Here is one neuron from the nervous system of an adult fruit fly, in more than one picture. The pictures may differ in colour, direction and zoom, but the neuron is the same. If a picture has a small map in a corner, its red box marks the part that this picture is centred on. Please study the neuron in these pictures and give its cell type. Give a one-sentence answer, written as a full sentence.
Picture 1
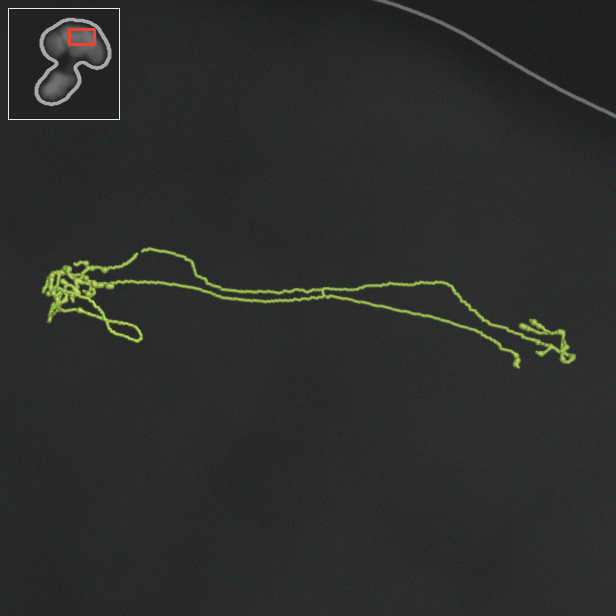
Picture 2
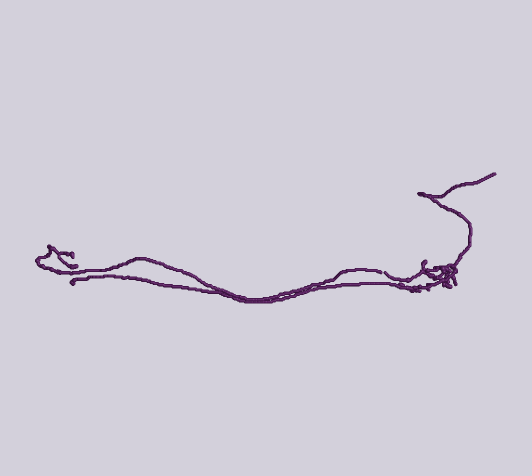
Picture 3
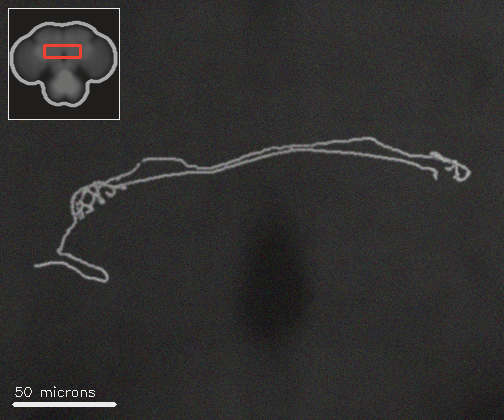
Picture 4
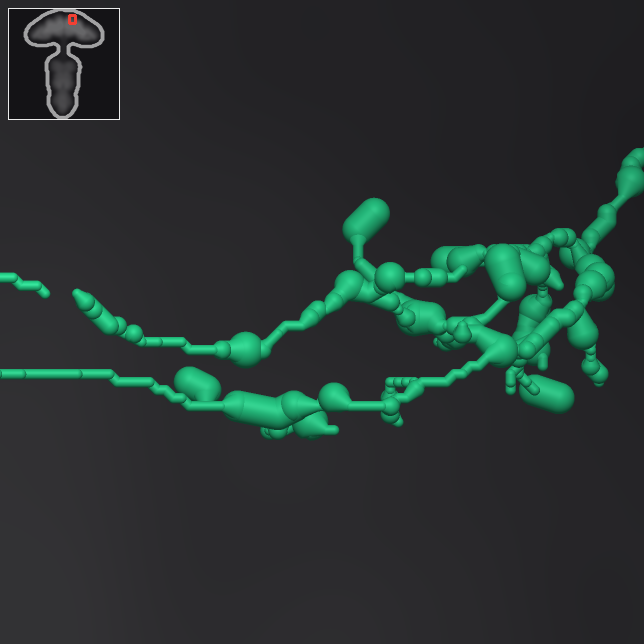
The neuron is of cell type ORN_DL2d.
